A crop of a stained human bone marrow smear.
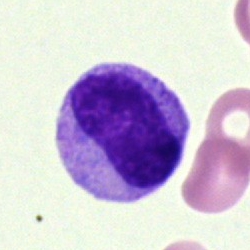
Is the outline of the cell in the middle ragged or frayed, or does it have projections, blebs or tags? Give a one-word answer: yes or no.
No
